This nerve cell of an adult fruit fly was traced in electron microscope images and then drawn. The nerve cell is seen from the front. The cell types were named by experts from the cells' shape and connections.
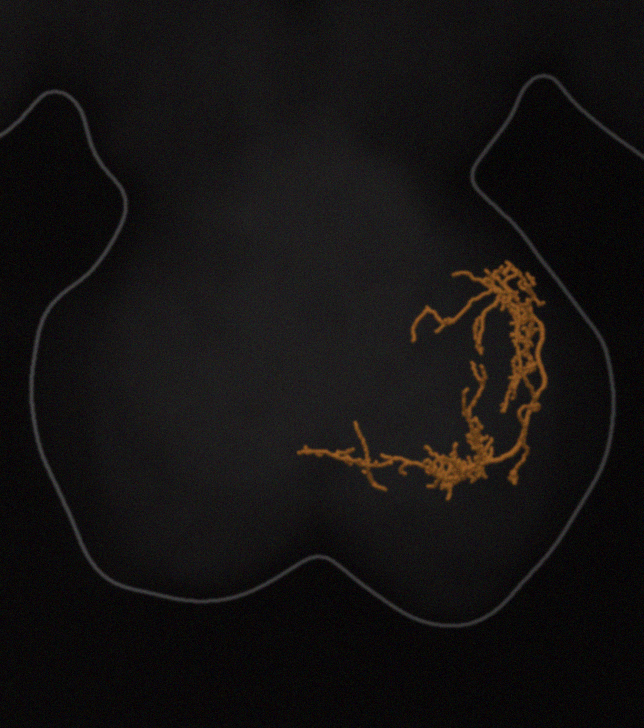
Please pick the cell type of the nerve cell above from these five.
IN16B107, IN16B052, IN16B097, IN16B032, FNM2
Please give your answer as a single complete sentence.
This nerve cell belongs to the cell type IN16B052.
